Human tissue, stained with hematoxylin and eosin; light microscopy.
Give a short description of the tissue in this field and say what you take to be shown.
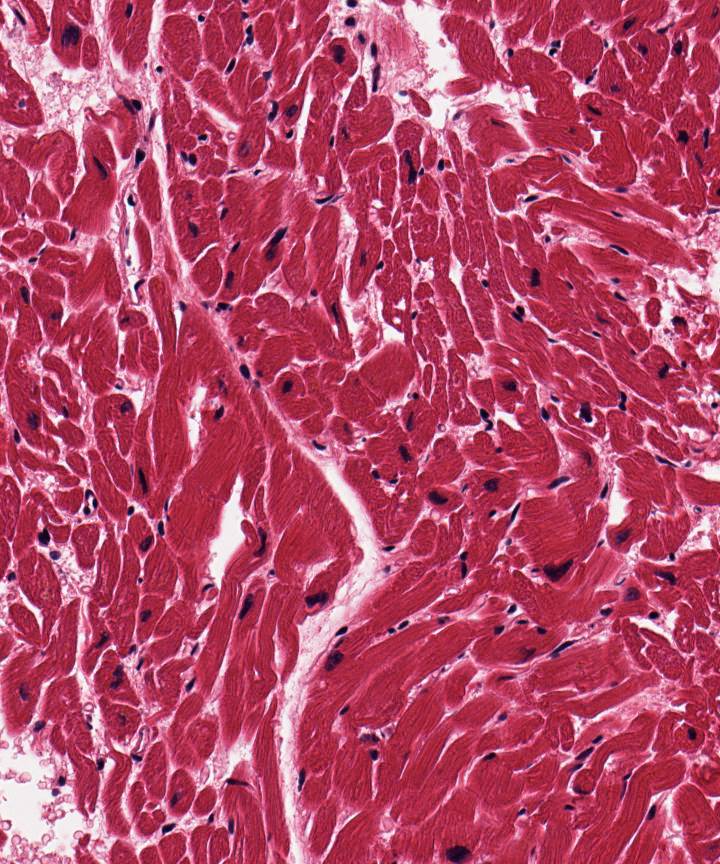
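The muscle fibres run in many directions: cut lengthwise in the centre and lower right, across or obliquely in the upper and left parts. The lengthwise ones branch and join neighbouring fibres. Between them lies only thin, delicate connective tissue with small dark elongated nuclei. No fat cells appear anywhere. It's the left ventricle of the heart.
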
